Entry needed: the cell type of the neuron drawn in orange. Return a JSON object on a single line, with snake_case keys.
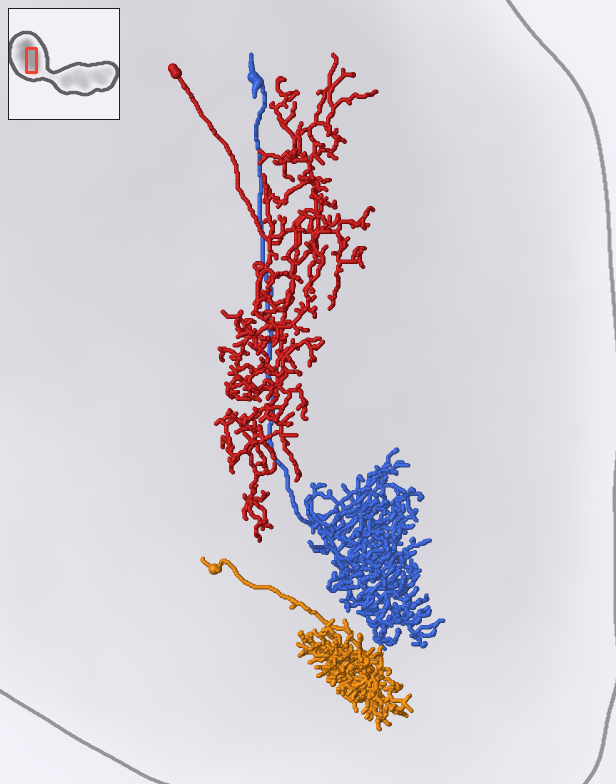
{"cell_type": "Pm5"}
